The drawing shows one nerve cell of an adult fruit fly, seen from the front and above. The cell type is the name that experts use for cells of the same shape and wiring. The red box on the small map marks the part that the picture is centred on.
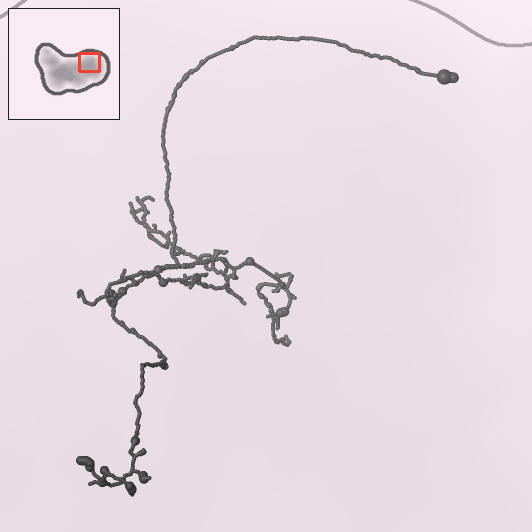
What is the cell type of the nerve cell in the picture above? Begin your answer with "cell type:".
cell type: CB2244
